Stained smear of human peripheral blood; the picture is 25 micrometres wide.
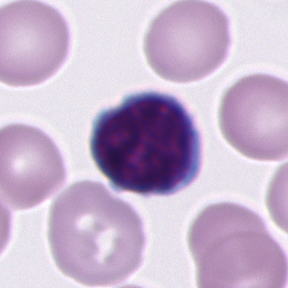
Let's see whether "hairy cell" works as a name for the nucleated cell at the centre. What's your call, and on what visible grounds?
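Hairy cell doesn't sit well here; what I'm looking at is a typical lymphocyte. What decides it for me is how little cytoplasm there is. It's only a thin rim around the nucleus, which fills about 80% of the cell's area.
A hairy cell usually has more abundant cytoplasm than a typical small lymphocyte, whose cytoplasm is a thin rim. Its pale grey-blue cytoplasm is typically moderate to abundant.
Then there's the size: the cell is about 10 micrometres across.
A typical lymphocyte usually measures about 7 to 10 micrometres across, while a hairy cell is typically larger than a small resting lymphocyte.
The nucleus is round in outline and about 9 micrometres across.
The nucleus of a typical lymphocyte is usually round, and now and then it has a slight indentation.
The chromatin is dense, coarse and clumped and stains dark purple. I can't make out any nucleoli. The cytoplasm shows no granules, and that alone wouldn't rule out a hairy cell.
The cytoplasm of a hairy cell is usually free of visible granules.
The cell outline is slightly uneven rather than smooth.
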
